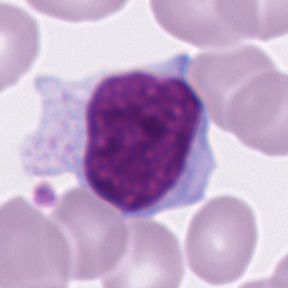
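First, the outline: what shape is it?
Irregular, with angular corners.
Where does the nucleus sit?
Toward the right side of the cell.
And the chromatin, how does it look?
Dark purple and coarsely clumped, with no distinct nucleoli that I can see.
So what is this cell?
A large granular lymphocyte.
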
